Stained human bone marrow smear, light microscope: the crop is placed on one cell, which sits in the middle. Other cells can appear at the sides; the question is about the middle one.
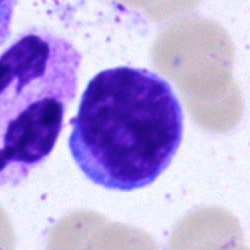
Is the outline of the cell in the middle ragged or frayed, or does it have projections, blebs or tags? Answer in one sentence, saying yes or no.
No, by its outline the cell is smooth and even.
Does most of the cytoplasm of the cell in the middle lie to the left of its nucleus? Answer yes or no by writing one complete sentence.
Yes, the nucleus is placed toward the right side of this cell.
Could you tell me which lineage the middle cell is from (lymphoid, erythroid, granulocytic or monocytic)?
lymphoid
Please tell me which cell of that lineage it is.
lymphocyte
